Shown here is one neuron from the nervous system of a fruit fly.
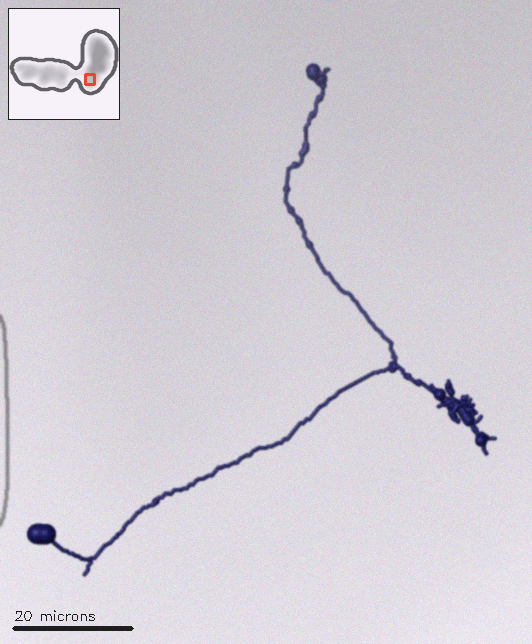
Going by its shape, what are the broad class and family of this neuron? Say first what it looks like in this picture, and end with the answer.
Its cell body lies at the lower left of the picture. From top to bottom in the picture it spans about 85 microns. It is an optic-lobe intrinsic neuron. Its family is T.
